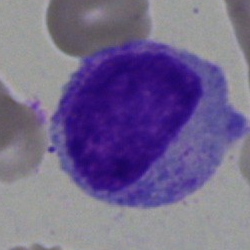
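Promyelocyte in a stained bone marrow smear: the chromatin is dark purple with a mottled, finely clumped texture, and a moderate crescent of pale bluish-lilac cytoplasm sits mostly to the right and below. Fine purple granules are scattered through that cytoplasm, and one small rounded bulge sticks out from the right edge.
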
